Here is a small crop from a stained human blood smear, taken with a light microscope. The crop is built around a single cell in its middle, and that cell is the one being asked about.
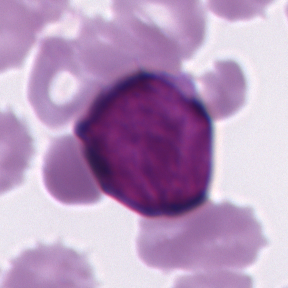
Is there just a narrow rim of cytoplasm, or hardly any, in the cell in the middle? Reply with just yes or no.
Yes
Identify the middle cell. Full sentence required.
Classification of the middle cell gives a myeloblast.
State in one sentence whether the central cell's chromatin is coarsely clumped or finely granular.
In this cell the chromatin is fine rather than coarsely clumped.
